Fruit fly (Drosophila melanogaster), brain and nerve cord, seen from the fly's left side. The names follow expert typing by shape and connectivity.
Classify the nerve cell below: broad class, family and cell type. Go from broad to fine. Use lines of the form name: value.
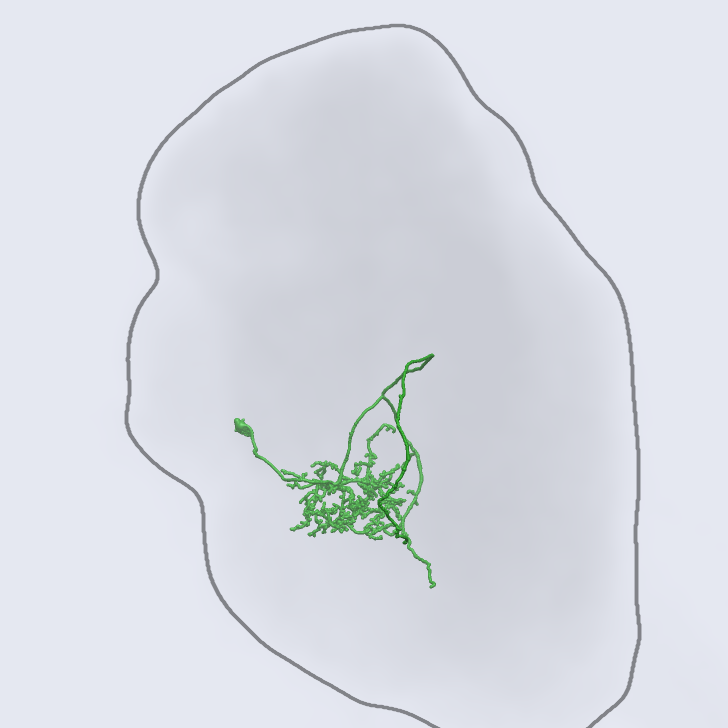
broad class: central-brain intrinsic neuron
family: hemilineage ALl1_ventral
cell type: CB2789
